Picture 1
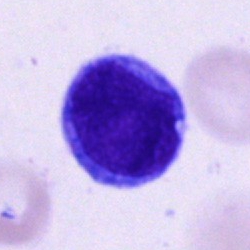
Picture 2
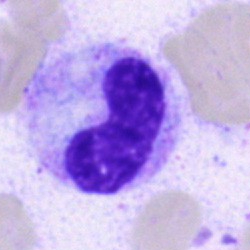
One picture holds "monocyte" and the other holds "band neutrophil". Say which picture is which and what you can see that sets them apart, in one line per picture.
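Picture 1 shows a monocyte: No granules are visible in the cytoplasm.
Picture 2 shows a band neutrophil: Fine pink-violet granules are scattered through the cytoplasm.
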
